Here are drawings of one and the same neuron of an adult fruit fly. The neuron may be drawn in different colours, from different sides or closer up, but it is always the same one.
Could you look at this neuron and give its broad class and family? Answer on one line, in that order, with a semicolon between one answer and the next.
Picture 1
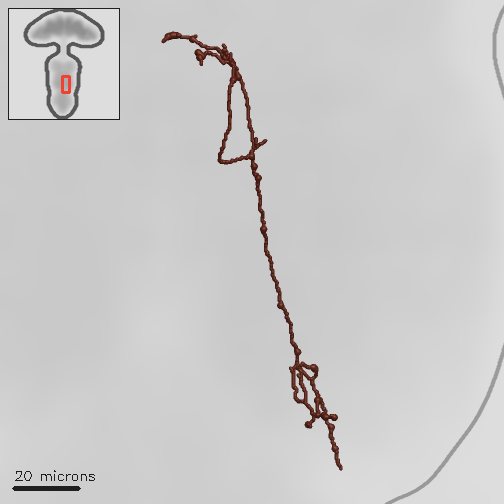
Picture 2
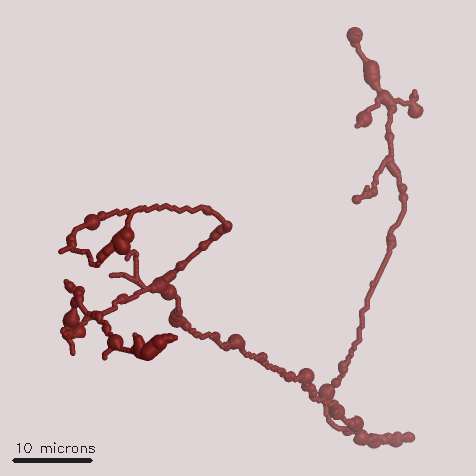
sensory neuron entering the nerve cord; class mechanosensory proprioceptive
